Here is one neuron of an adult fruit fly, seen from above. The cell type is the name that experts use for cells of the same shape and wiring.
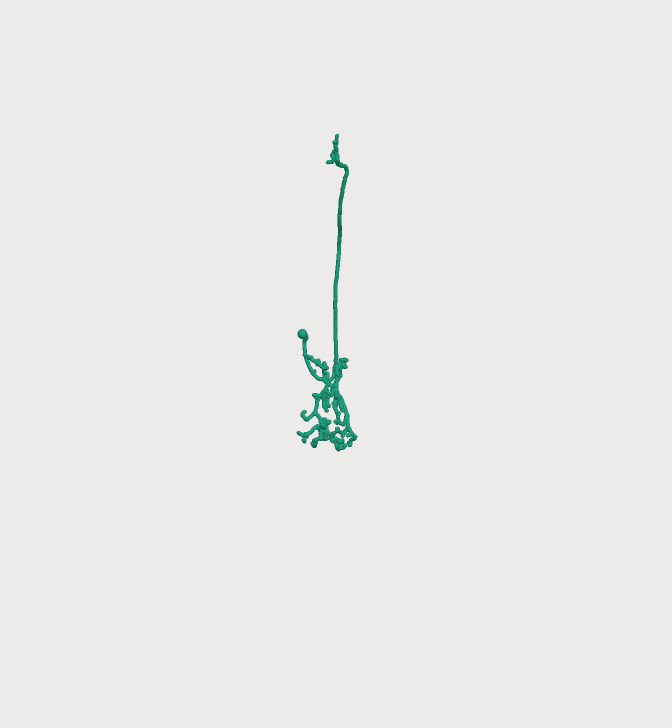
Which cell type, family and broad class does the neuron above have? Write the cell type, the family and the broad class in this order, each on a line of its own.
AN08B098
hemilineage 08B
ascending neuron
